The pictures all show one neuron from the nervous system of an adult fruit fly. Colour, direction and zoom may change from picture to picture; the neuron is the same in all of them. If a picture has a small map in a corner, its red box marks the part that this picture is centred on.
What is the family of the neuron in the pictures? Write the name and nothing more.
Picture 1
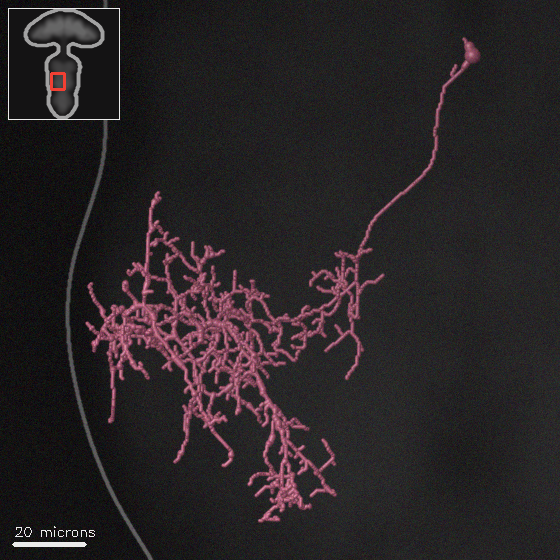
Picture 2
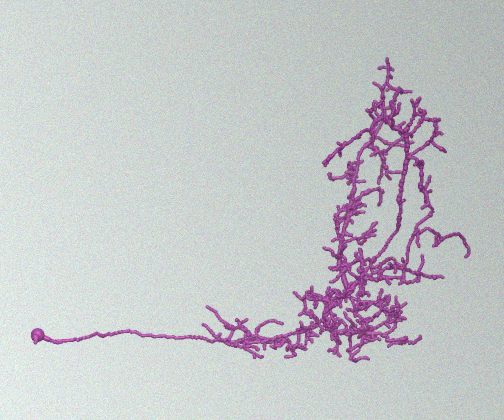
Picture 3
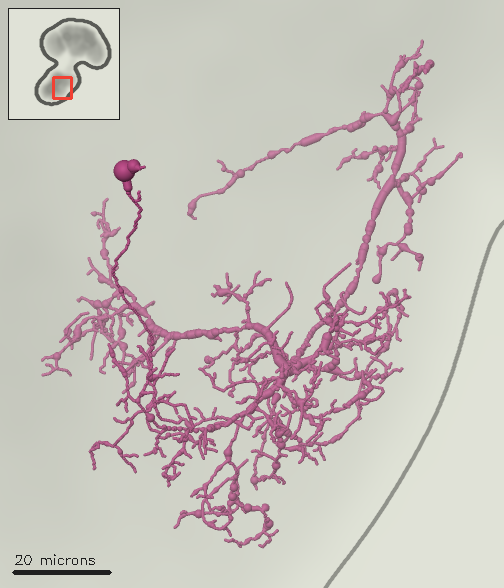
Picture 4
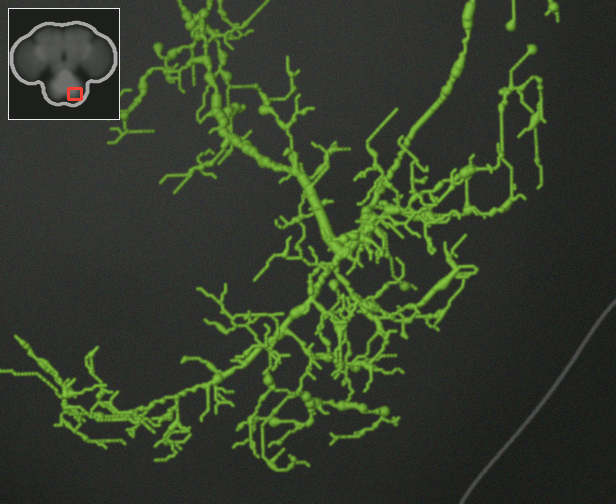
hemilineage 13B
